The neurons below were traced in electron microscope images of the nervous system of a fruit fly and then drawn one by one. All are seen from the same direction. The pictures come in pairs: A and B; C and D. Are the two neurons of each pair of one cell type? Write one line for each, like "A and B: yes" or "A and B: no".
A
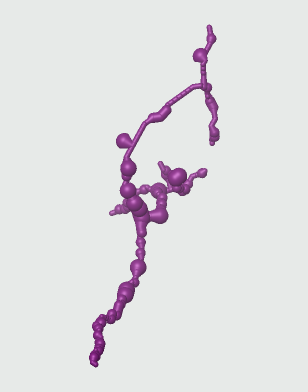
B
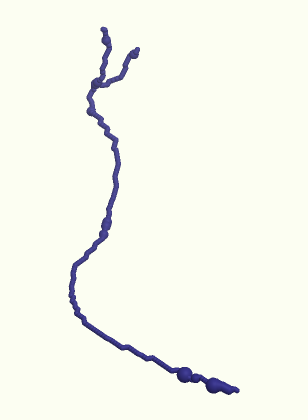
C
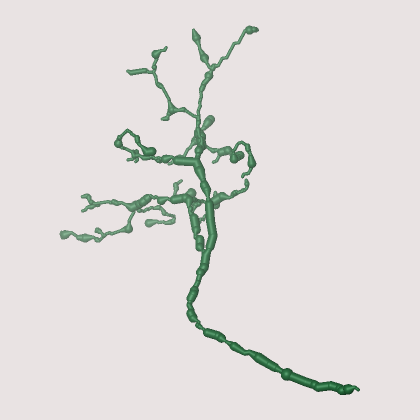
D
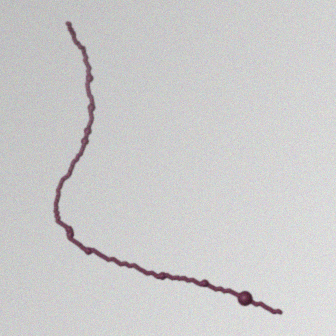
A and B: no
C and D: no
